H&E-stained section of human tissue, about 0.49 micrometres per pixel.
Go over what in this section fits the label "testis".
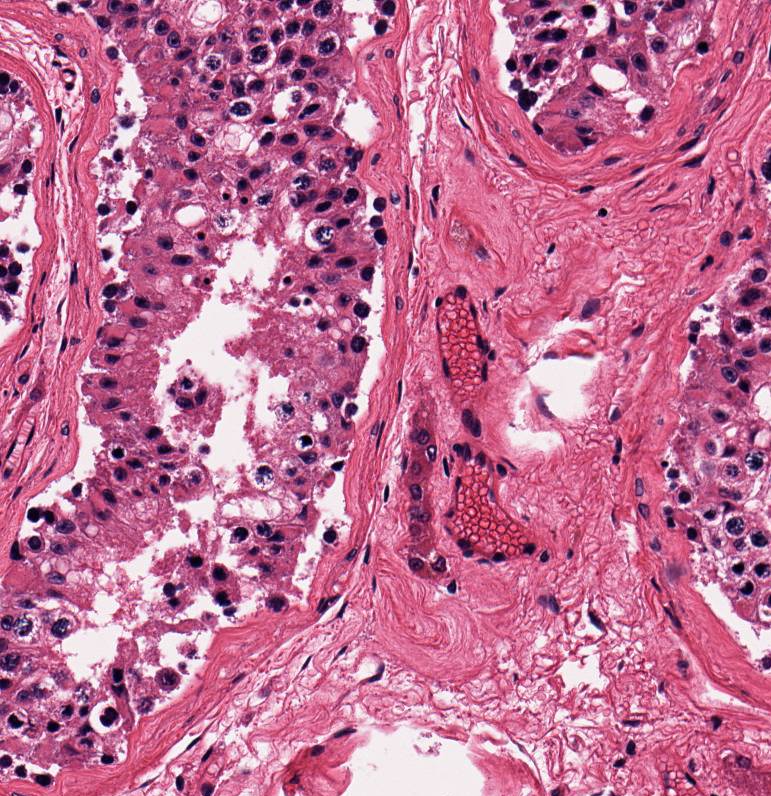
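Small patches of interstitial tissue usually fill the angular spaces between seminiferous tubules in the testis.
Consistent: a band of interstitial connective tissue runs down the centre between cross-sections of several tubules, the largest on the left.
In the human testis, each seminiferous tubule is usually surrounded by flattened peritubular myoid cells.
Fits: each tubule is bounded by a thick, wavy, laminated pink collagenous layer containing flattened spindle nuclei. Also seen: two small vessels packed with red blood cells in the central interstitium. No fat cells in the interstitium.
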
